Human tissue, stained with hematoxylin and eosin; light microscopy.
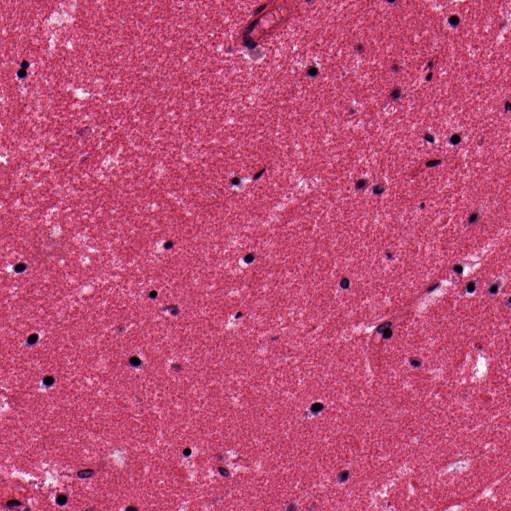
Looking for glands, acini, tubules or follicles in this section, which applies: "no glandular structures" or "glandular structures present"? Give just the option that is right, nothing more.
No glandular structures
